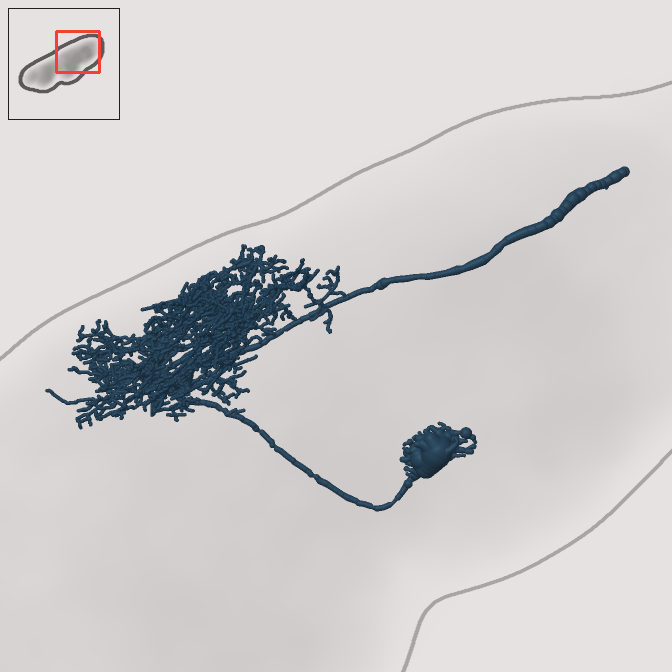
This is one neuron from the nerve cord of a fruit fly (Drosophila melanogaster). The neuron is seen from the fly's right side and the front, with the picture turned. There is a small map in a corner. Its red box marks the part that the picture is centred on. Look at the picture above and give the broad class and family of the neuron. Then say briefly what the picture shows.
It is a motor neuron of the nerve cord. Its family is hemilineage 16B. As drawn here it is wider than it is tall.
